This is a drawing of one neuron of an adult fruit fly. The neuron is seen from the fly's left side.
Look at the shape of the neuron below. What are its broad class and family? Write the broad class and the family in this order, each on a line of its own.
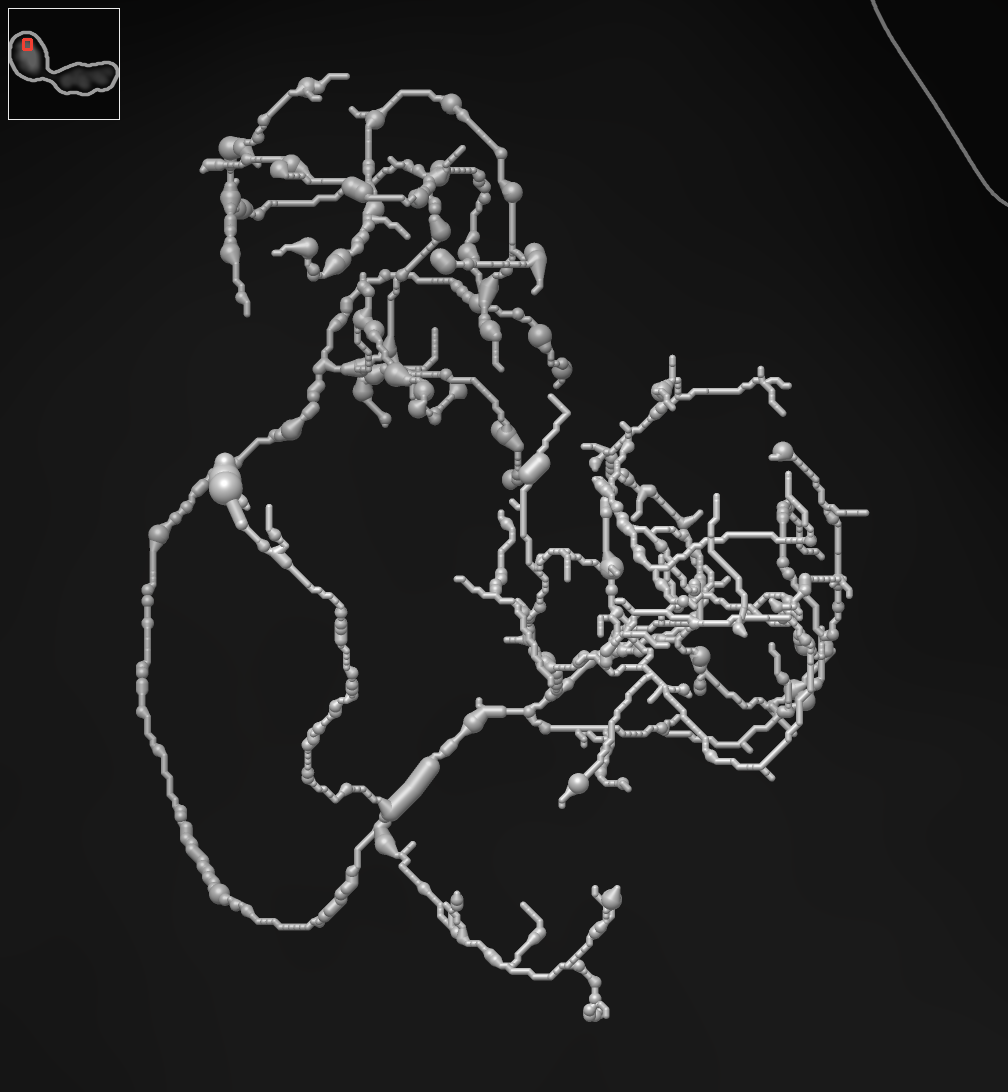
central-brain intrinsic neuron
hemilineage SLPal1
